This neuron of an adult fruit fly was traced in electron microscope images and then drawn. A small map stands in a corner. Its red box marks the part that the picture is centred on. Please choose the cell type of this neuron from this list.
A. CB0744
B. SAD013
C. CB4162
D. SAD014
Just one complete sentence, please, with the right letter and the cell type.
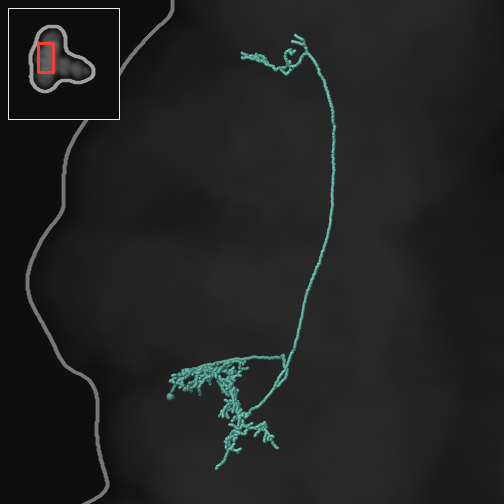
The cell type assigned to the neuron is CB4162, under option C.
